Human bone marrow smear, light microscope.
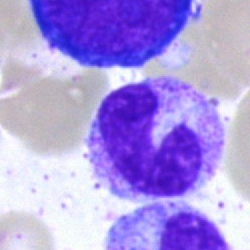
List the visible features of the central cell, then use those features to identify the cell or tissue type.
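The central cell has a round, smooth outline. Its nucleus is deeply indented, forming a curved C shape. The chromatin is condensed and dark purple. No nucleoli can be seen within the nucleus. This is a band neutrophil.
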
